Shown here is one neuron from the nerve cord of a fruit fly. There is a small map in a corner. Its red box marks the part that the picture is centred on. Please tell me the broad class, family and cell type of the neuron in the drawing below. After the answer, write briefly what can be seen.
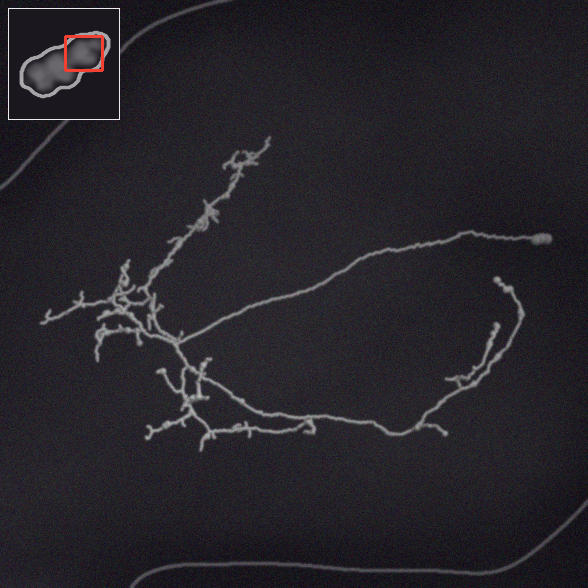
It is a nerve-cord intrinsic neuron. Its family is hemilineage 12B. It is of cell type IN12B082. Dozens of branch ends can be seen. As drawn here it is wider than it is tall.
